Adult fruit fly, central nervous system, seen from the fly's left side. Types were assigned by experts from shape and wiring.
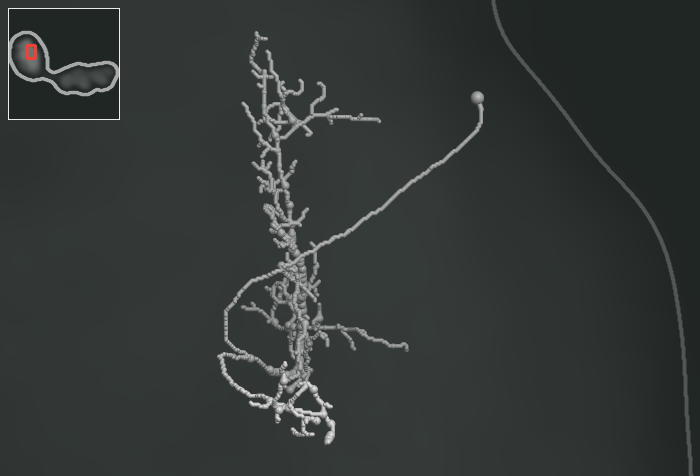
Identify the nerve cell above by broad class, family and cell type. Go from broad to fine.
central-brain intrinsic neuron; hemilineage VLPp2; CB1649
